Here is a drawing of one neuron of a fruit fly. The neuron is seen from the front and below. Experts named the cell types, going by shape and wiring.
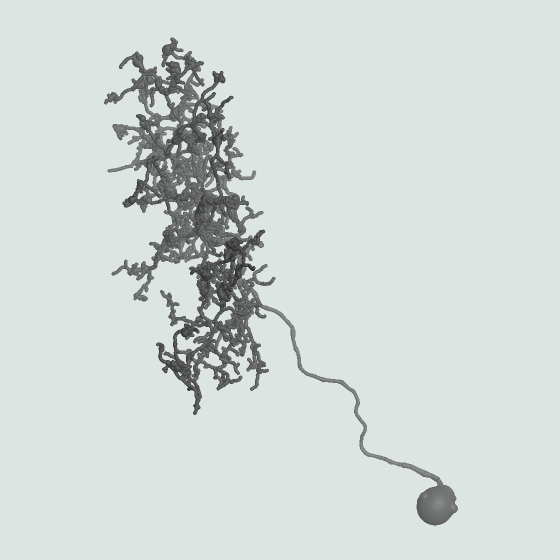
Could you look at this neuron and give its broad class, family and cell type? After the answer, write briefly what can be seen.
This is an optic-lobe intrinsic neuron. The family is LPi. Its cell type is LPi3412. The cell body is at the lower right of the picture. As drawn here it is taller than it is wide.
